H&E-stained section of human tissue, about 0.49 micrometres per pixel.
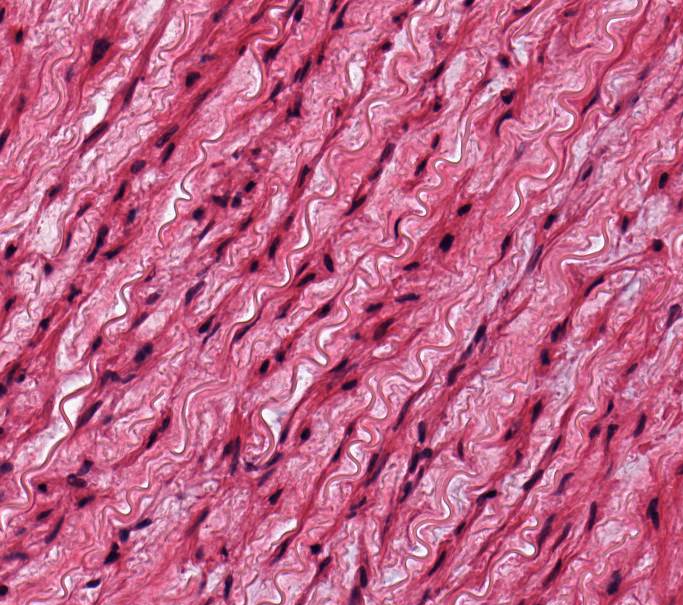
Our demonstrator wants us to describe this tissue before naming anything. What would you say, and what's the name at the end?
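Notice how the whole field is built from parallel layers running diagonally from lower left to upper right. Within them, thin glassy bright pink lines follow a tightly wavy course all the way across. Between those lines lie spindle-shaped cells with pink cytoplasm, and the elongated dark purple nuclei follow the same diagonal. This is aorta.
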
